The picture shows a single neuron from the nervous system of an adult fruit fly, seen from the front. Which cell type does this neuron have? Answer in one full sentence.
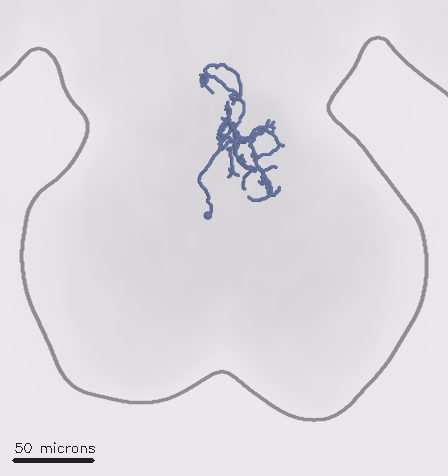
What this neuron is, by cell type, is IN02A059.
